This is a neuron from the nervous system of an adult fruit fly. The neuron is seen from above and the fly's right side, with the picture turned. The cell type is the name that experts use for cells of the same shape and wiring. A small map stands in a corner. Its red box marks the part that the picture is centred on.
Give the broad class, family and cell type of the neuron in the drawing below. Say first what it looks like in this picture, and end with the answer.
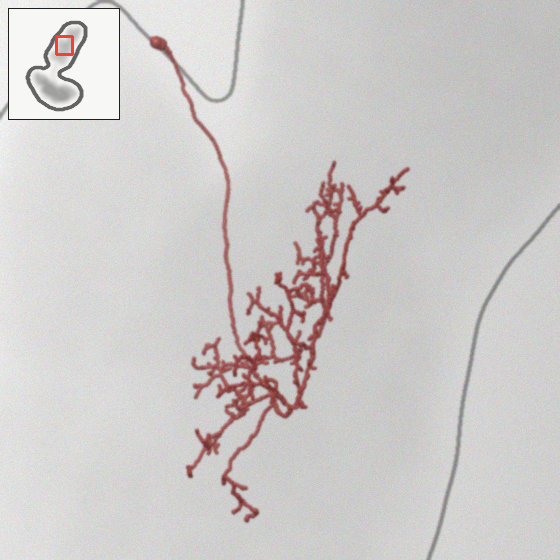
It is in the nerve cord and does not reach the brain. Dozens of branch ends can be seen. It is a nerve-cord intrinsic neuron. Its family is hemilineage 12A. The cell type is IN12A054.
